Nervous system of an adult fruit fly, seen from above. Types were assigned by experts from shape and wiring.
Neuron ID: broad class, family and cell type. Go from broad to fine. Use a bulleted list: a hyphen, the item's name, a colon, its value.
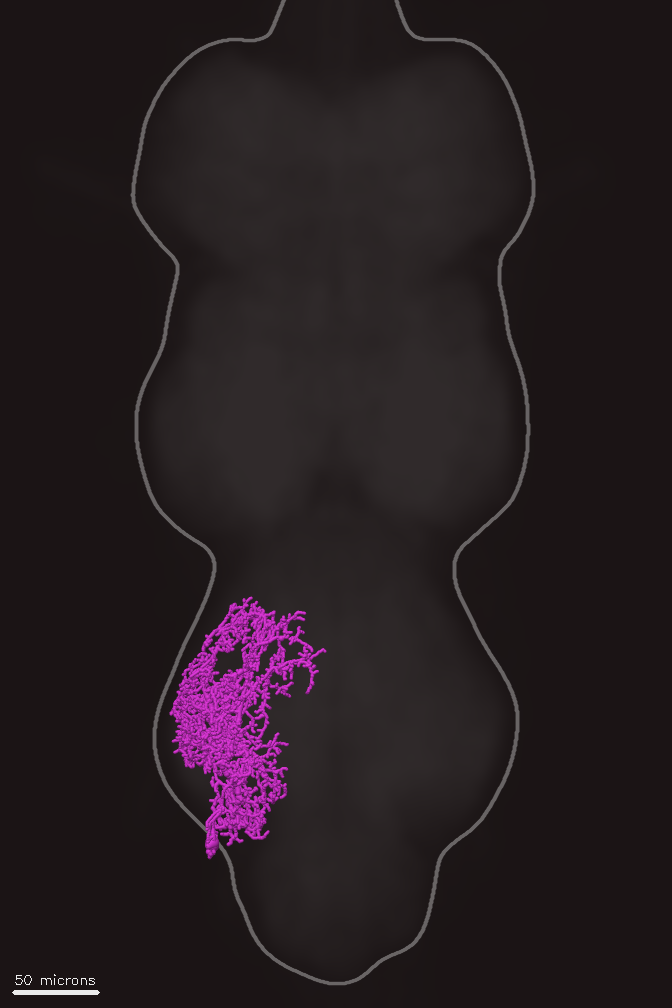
- broad class: nerve-cord intrinsic neuron
- family: hemilineage 19A
- cell type: IN19A015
